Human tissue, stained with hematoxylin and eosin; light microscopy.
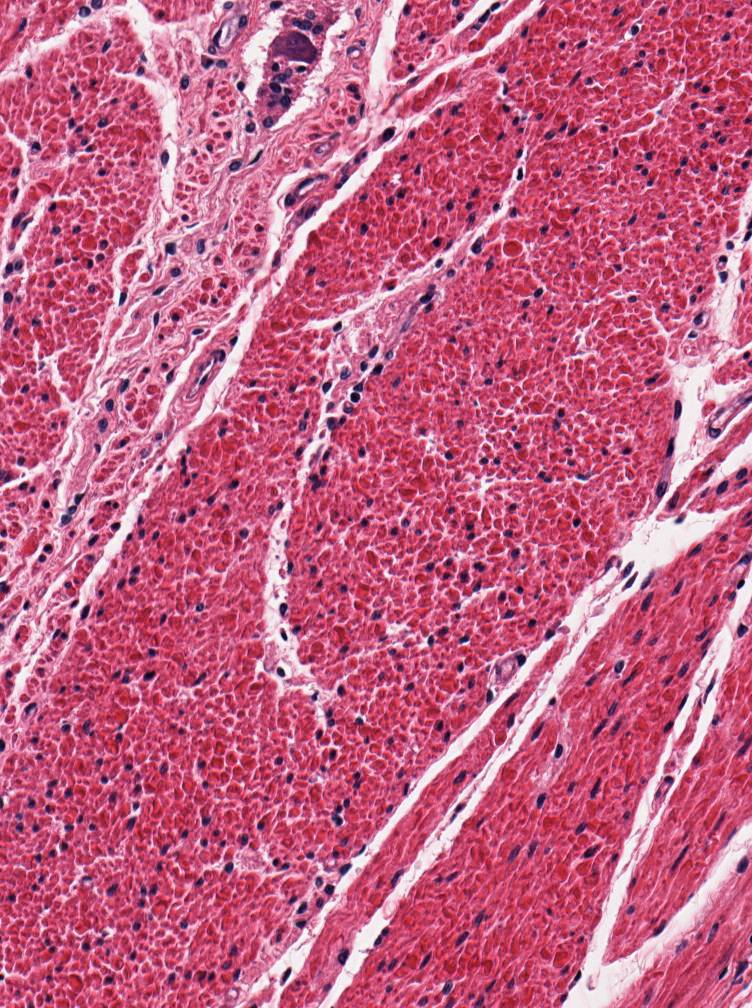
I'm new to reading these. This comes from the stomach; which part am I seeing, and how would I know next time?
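That's smooth muscle. Pink bundles, parted by thin septa, fill nearly the field: cut across in the centre as small polygonal profiles, lengthwise at lower right. Each lengthwise cell holds one dark, elongated nucleus.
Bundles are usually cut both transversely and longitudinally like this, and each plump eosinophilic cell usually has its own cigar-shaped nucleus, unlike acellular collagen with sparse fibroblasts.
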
